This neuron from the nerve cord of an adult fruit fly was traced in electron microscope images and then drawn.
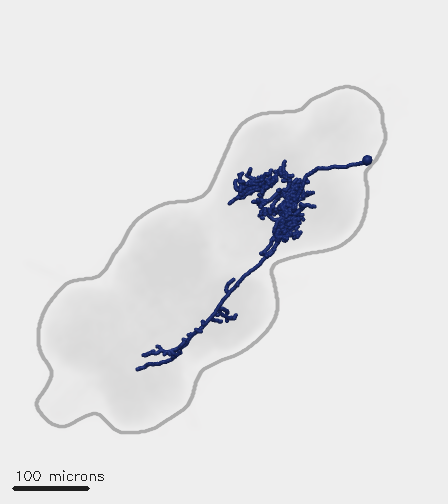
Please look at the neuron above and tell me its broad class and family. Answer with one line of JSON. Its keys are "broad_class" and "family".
{"broad_class": "nerve-cord intrinsic neuron", "family": "hemilineage 03B"}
